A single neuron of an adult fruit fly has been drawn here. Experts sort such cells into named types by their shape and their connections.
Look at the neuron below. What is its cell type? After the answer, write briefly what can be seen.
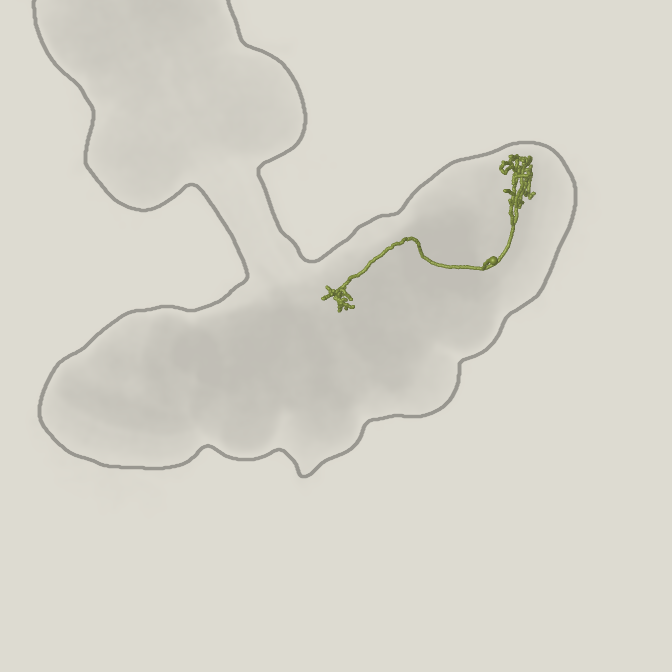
It is of cell type MeVP58. This is a visual projection neuron. The cell body is on the right of the picture. In this view it is wider than it is tall.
